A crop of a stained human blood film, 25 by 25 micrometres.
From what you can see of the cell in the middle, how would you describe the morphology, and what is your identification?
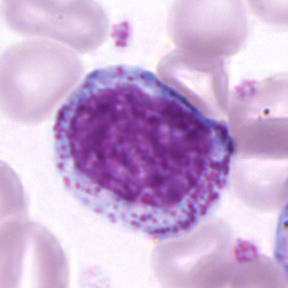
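The outline looks smooth and roughly oval, about 15 micrometres across. I see pale blue-grey cytoplasm, its rim wider below the nucleus than above it. I can't find any vacuoles in it. So this is a promyelocyte.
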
